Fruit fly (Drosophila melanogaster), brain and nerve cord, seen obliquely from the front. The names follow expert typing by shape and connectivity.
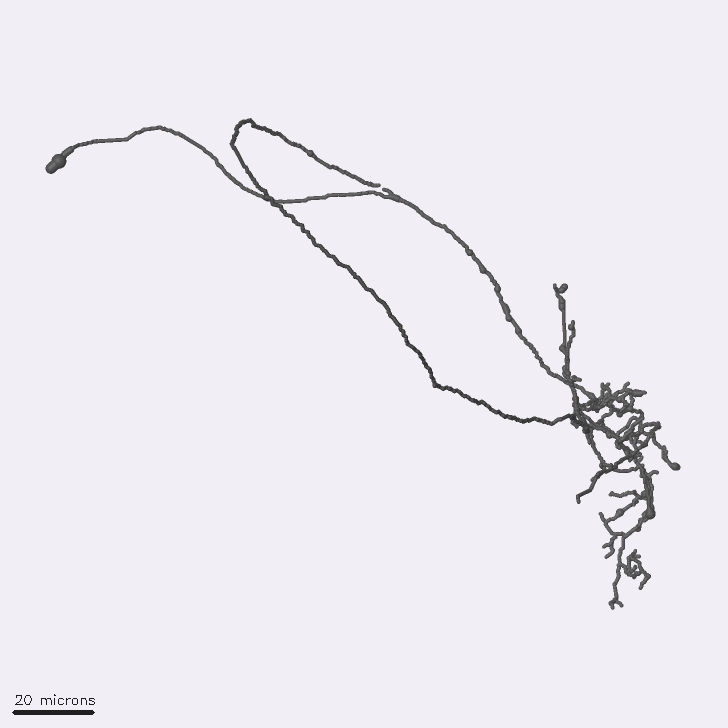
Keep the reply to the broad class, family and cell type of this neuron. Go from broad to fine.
central-brain intrinsic neuron; hemilineage SLPa&l1_lateral; WED037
